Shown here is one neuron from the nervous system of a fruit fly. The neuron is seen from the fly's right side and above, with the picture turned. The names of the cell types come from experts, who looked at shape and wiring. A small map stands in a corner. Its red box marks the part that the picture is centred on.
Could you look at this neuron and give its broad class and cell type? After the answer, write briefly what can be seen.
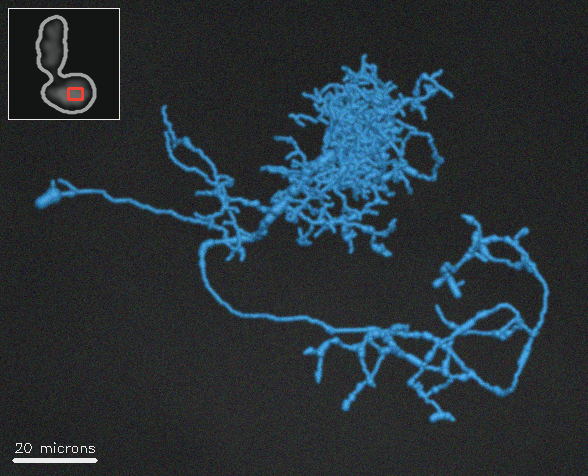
This is a central-brain intrinsic neuron. The cell type is PVLP139. The cell body can be seen on the left of the picture. By the scale bar it is about 130 microns wide in this view. Dozens of branch ends can be seen.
